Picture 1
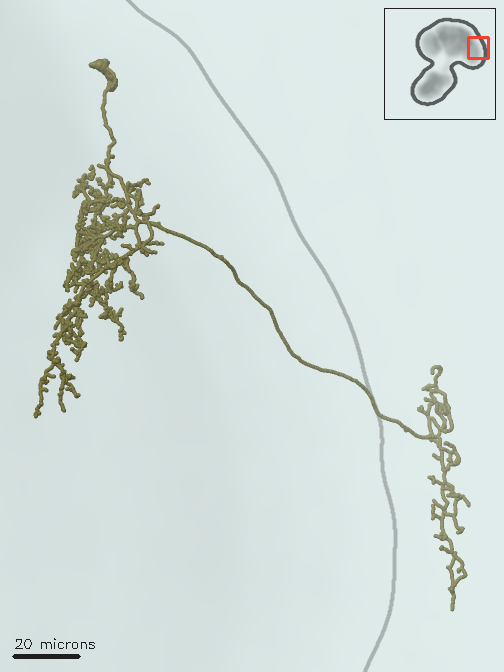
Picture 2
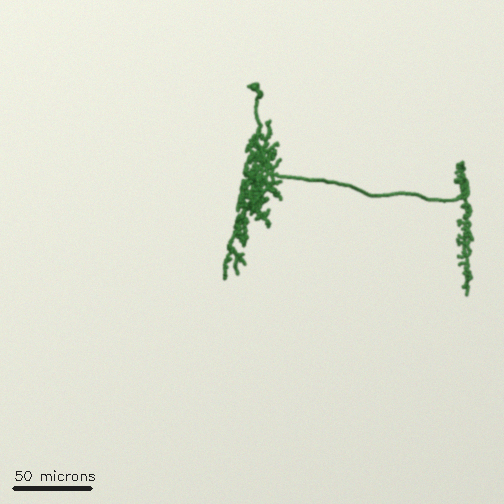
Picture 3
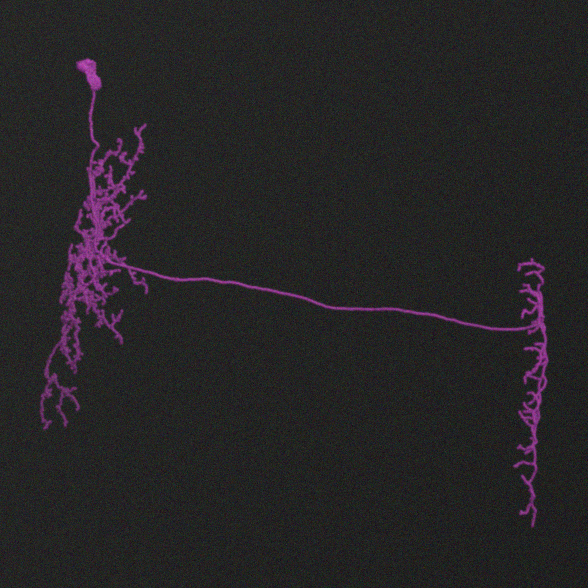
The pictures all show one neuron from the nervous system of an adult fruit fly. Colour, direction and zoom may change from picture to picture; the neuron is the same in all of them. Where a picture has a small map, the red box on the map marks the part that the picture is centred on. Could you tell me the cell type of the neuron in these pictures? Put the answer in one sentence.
The cell type is Lawf1.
